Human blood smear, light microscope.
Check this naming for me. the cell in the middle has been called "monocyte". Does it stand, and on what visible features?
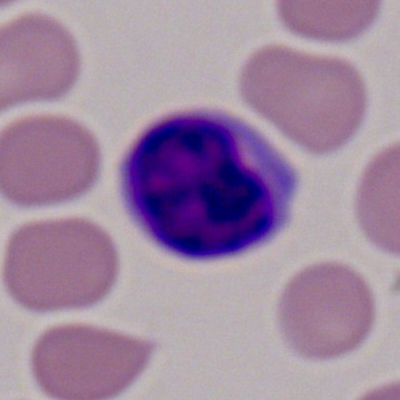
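Here's what's there: a roughly round, smooth outline, and a nucleus that fills most of the cell, with a shallow notch on its upper right side. The chromatin is coarse, with dark clumps separated by paler purple areas. There are no granules and no vacuoles in the cytoplasm, and the red cells around it don't overlap it.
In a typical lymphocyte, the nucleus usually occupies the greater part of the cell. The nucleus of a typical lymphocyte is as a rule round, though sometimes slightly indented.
So both the large nucleus and its shallow notch sit comfortably with lymphocyte.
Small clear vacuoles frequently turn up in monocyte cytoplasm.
There are none here, which leans a little against monocyte. Put together, it's a lymphocyte, not a monocyte.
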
